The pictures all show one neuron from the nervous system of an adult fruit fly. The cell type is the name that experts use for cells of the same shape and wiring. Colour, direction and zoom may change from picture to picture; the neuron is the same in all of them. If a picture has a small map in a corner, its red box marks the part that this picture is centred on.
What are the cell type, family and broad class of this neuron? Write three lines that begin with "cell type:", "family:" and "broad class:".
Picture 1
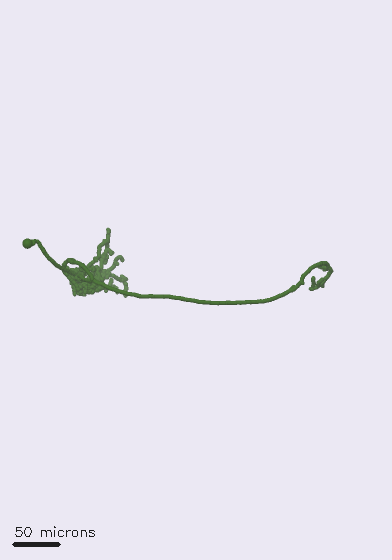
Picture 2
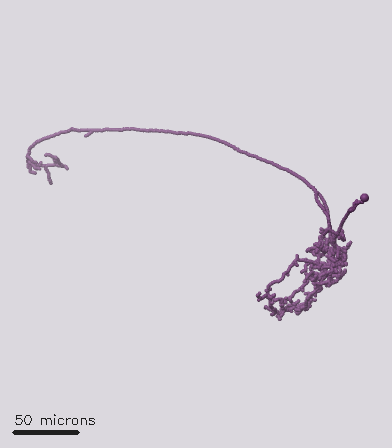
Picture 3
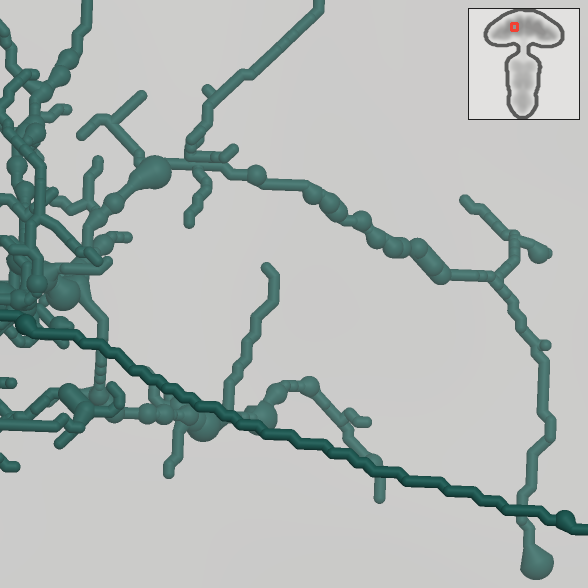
cell type: CB1695
family: hemilineage VLPl&d1_lateral
broad class: central-brain intrinsic neuron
